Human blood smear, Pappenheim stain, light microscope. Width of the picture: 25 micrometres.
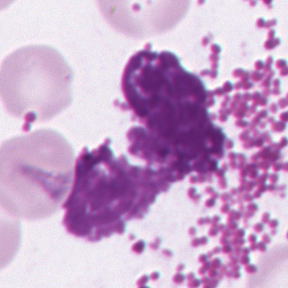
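Eosinophil in the middle of a stained peripheral blood smear. Look first at its outline: ragged and irregular, not smooth. The purple nuclear material sits in two large masses, one upper right and one lower left, linked by a narrower bridge. Its chromatin is dark purple and coarse, clumped into folded strands. Along the lower left edge, notice the small knobbly bumps.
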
